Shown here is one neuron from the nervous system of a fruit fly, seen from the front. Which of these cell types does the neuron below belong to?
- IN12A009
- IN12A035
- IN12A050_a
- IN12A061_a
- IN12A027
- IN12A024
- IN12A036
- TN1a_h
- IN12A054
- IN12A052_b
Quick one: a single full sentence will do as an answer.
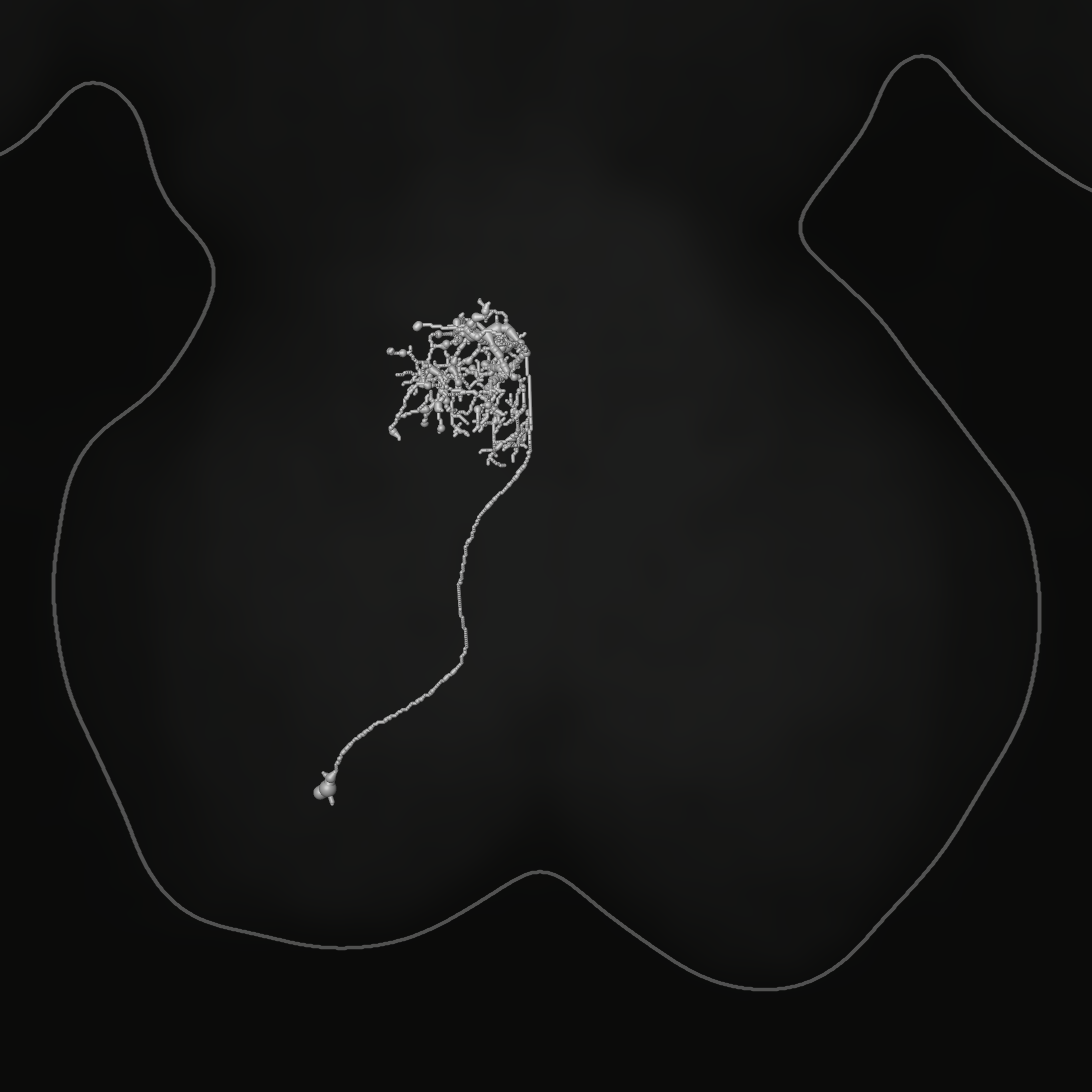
This neuron is assigned to the cell type IN12A054.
